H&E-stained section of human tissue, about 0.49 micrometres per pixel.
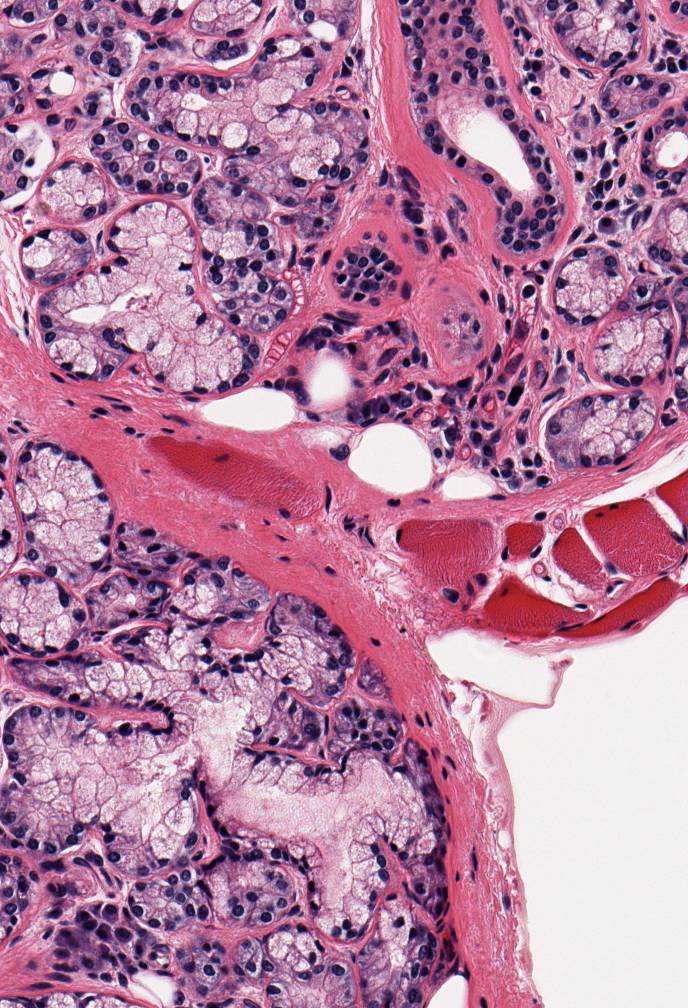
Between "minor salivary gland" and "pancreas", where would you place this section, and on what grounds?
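Minor salivary gland. Most acini here are mucous, with pale, foamy cytoplasm and flattened dark nuclei pressed against the base.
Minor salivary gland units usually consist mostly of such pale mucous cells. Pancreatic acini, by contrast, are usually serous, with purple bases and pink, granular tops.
A few round empty adipocytes lie in a row just above the central fibrous band. Lower right corner: empty white background beyond the tissue edge.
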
